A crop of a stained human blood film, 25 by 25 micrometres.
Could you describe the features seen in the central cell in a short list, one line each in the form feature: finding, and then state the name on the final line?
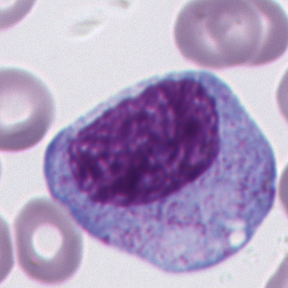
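Nuclear shape: oval, with no indentation or lobes
Nuclear position: off-centre, toward the upper left of the cell
Chromatin: strand-like, with lighter gaps between the strands
Cytoplasm: abundant, widest below and to the right of the nucleus
Name: promyelocyte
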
